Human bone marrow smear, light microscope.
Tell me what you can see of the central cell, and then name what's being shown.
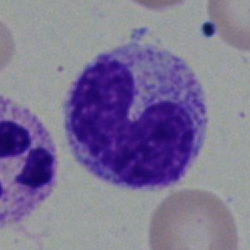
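Outline first: round and smooth. Nucleus next: a deep notch cuts into it from the upper right, giving it a kidney shape. Chromatin: dark purple and coarsely clumped. Nucleoli: none visible. Last, the name: band neutrophil.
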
